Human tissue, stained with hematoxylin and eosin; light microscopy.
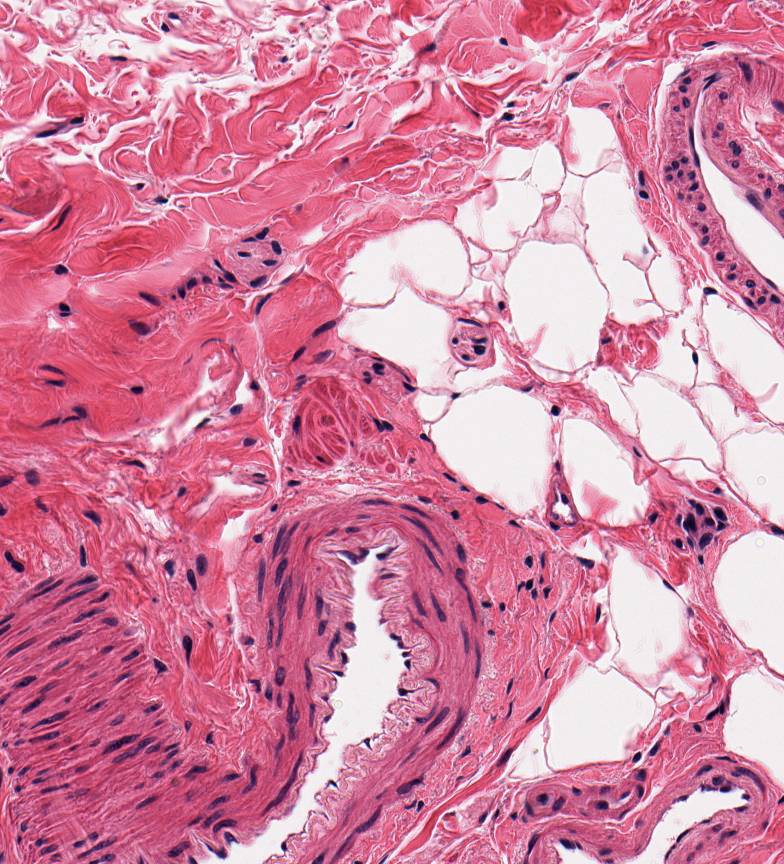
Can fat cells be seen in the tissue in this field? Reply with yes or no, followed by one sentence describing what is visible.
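Yes. Adipocytes with large empty clear spaces and thin pink rims occupy the right middle of the field.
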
